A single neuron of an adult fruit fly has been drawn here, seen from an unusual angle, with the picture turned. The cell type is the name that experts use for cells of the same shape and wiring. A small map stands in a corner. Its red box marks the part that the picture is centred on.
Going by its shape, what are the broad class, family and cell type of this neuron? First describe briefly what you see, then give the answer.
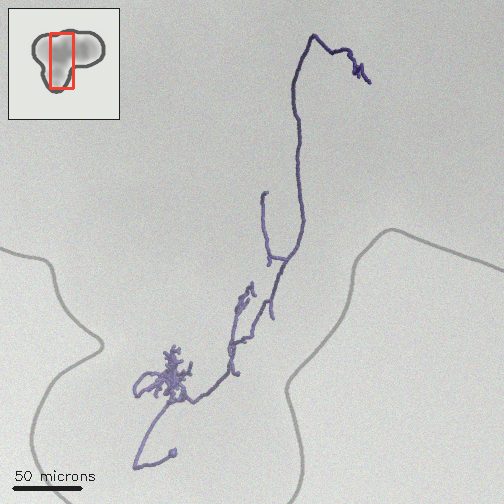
By the scale bar it is about 350 microns tall in this view. As drawn here it is taller than it is wide. This is an ascending neuron. Its family is hemilineage 19B. The cell type is AN19B101.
